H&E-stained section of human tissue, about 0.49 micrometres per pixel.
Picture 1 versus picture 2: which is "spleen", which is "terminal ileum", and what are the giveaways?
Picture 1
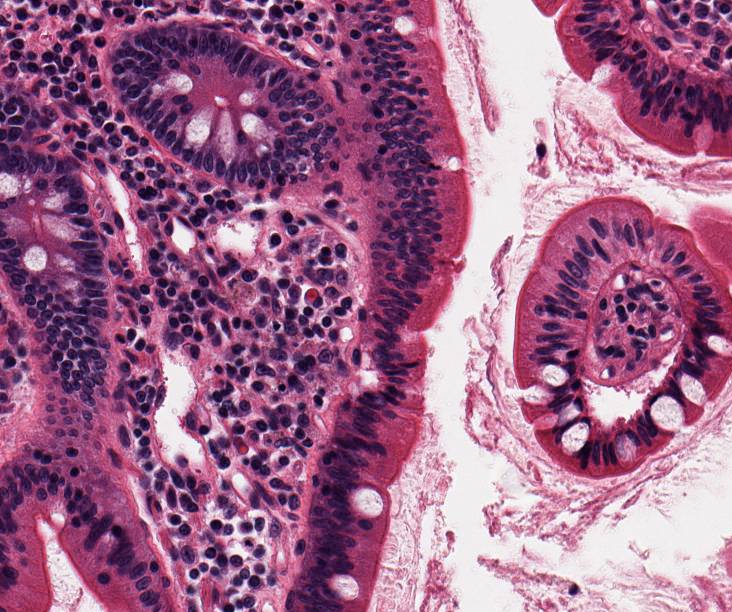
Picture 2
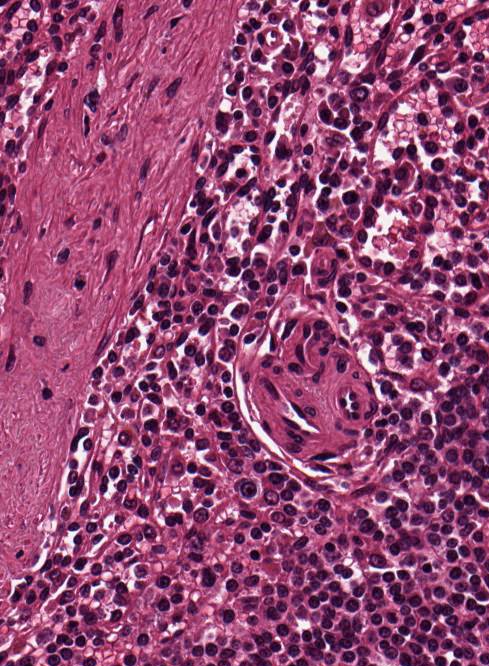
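First, the assignment: picture 1 is terminal ileum, picture 2 is spleen. Epithelium: picture 1 has tall simple columnar surface epithelium, with elongated nuclei lined up toward the cell bases and a bright pink, dense border on the free surface facing the white space; picture 2 has no epithelium or glands anywhere. Goblet cells: in picture 1 they have pale, rounded, clear cytoplasm, lie scattered among the columnar cells, and several ring the rounded profile at the right. Small cells: the centre-left stroma of picture 1 is crowded with small round cells with dark nuclei, mostly lymphocytes and plasma cells; the cellular area of picture 2 is mostly small round cells with dark round nuclei and scant cytoplasm, consistent with lymphocytes. Last, picture 2's pink band holds sparse, elongated nuclei.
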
